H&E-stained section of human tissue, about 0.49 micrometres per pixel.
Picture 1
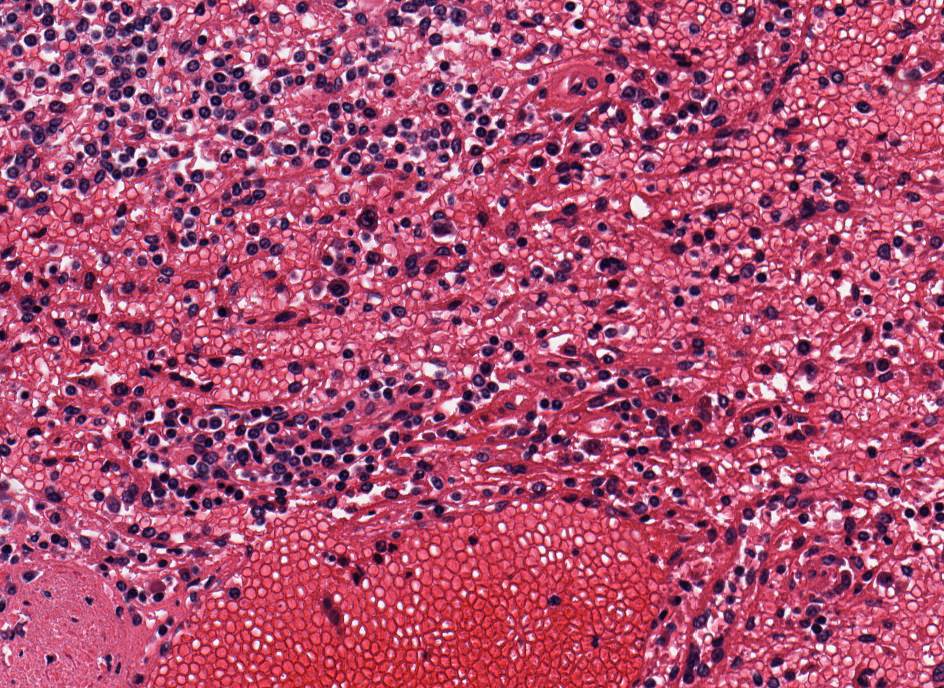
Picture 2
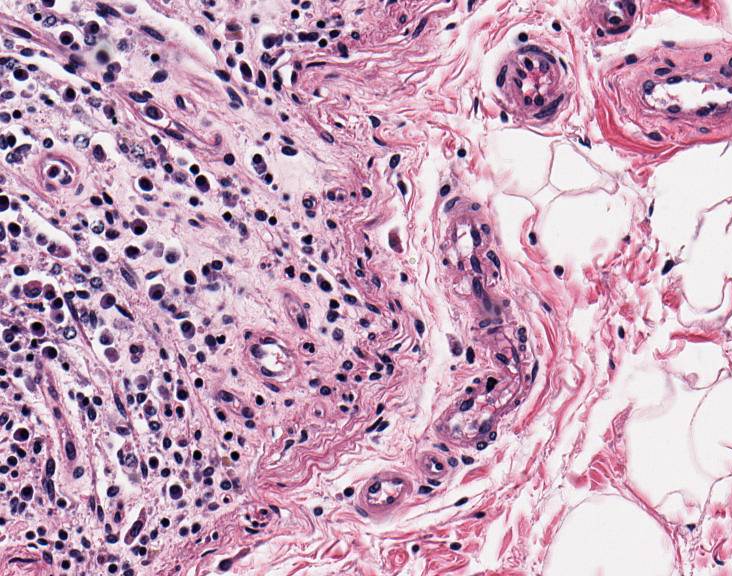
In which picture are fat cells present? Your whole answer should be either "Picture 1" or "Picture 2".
Picture 2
